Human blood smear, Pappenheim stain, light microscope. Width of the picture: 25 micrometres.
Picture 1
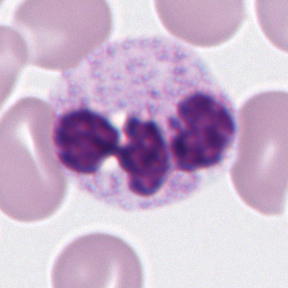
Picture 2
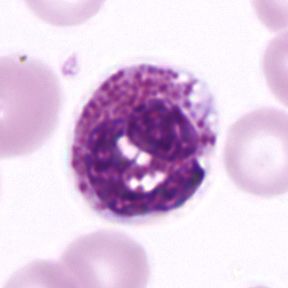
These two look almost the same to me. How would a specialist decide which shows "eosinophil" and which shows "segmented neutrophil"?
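Segmented neutrophil in picture 1, eosinophil in picture 2. Granules: picture 1, fine and small, lilac, evenly scattered through abundant pale pinkish-lilac cytoplasm; picture 2, many coarse round reddish-purple granules filling the cytoplasm, which is palest and least granular at the upper right edge.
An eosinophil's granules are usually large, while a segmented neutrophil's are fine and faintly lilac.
Nucleus, picture 1: three separate lobes joined by thin, narrow strands, lying side by side in a horizontal row.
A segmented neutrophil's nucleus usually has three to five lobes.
Nucleus, picture 2: curved and lobed, wrapping around the middle of the cell, with small white clear spaces inside the curve; no nucleoli. Chromatin, picture 1: dark purple, coarsely clumped.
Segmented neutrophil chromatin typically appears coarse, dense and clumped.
Size, picture 2: about 14 by 12 micrometres.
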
